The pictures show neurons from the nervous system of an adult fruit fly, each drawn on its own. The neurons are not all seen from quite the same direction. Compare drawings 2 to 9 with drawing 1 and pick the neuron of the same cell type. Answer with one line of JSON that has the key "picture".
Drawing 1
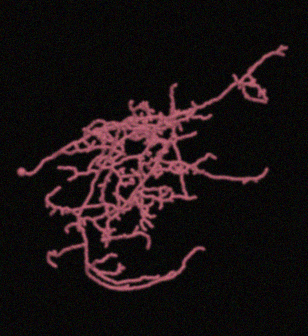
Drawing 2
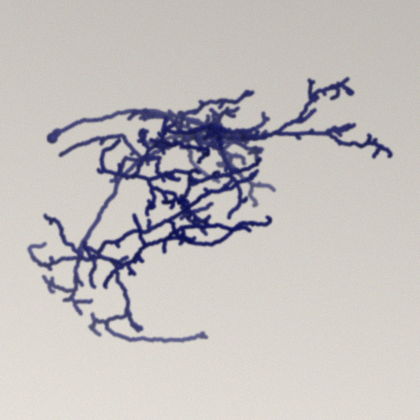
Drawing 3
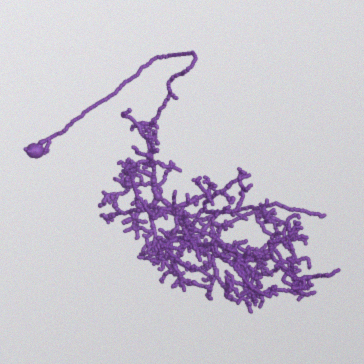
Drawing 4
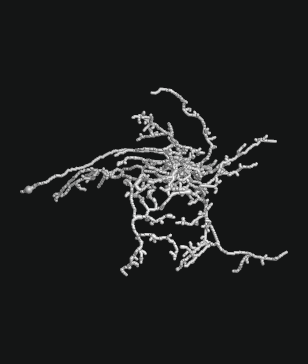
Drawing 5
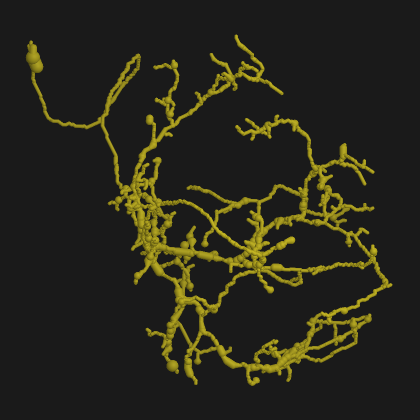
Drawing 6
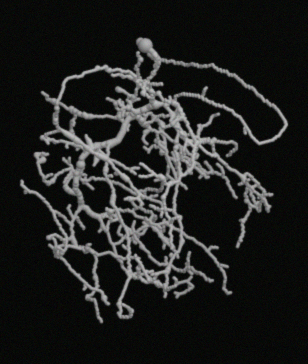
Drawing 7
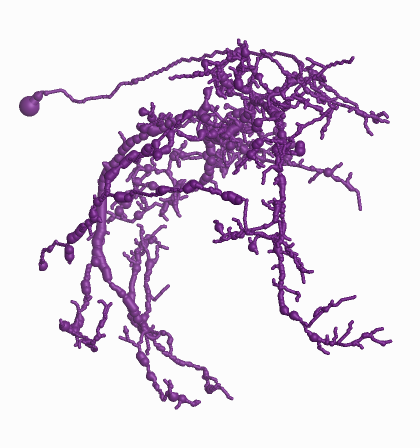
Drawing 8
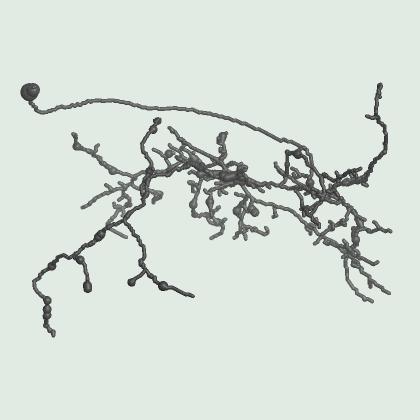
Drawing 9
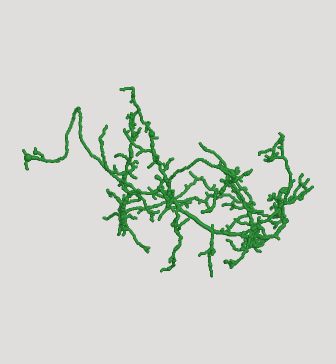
{"picture": 2}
